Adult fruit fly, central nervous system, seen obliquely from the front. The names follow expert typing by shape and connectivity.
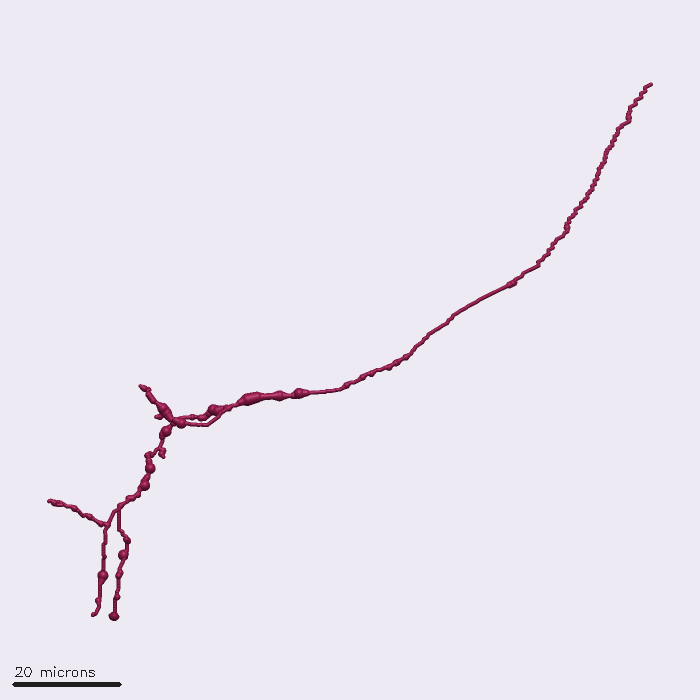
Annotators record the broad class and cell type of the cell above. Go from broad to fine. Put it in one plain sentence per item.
A sensory neuron entering the nerve cord, type SNxx01.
